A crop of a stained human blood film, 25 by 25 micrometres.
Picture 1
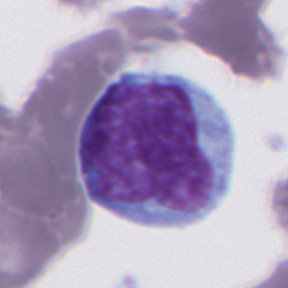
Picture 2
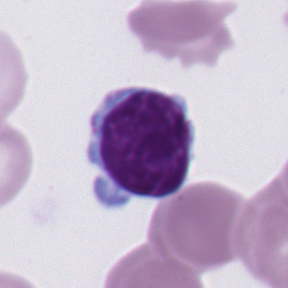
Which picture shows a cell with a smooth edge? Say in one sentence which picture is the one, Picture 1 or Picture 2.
The cell shown in Picture 1 is bounded by a smooth outline.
